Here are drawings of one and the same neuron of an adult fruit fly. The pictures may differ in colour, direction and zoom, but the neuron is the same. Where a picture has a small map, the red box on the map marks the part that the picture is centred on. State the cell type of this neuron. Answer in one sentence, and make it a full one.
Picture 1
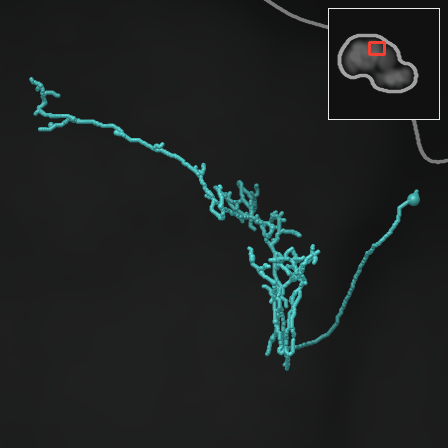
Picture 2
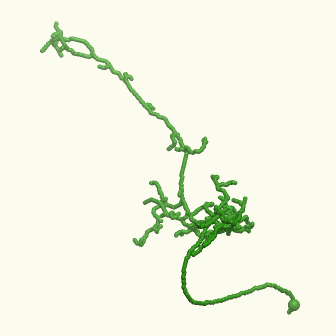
To this neuron applies the cell type name CB2922.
